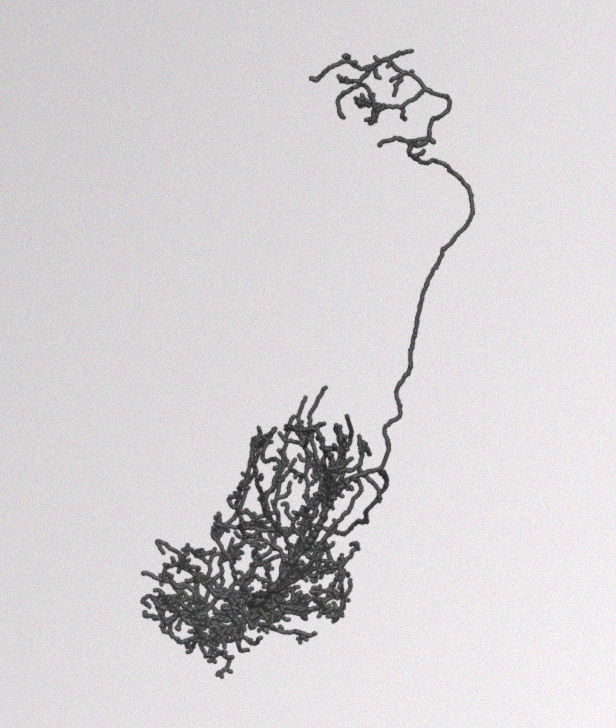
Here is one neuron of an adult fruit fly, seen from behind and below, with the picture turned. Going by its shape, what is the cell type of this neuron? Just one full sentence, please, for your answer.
In the scheme of cell types, this neuron is CB0533.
